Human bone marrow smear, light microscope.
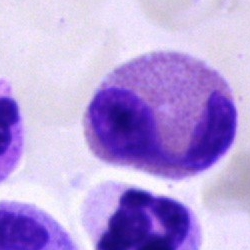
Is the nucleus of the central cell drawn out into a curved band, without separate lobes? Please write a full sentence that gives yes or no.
Yes, drawn out into a curved band, the nucleus shows no separate lobes.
